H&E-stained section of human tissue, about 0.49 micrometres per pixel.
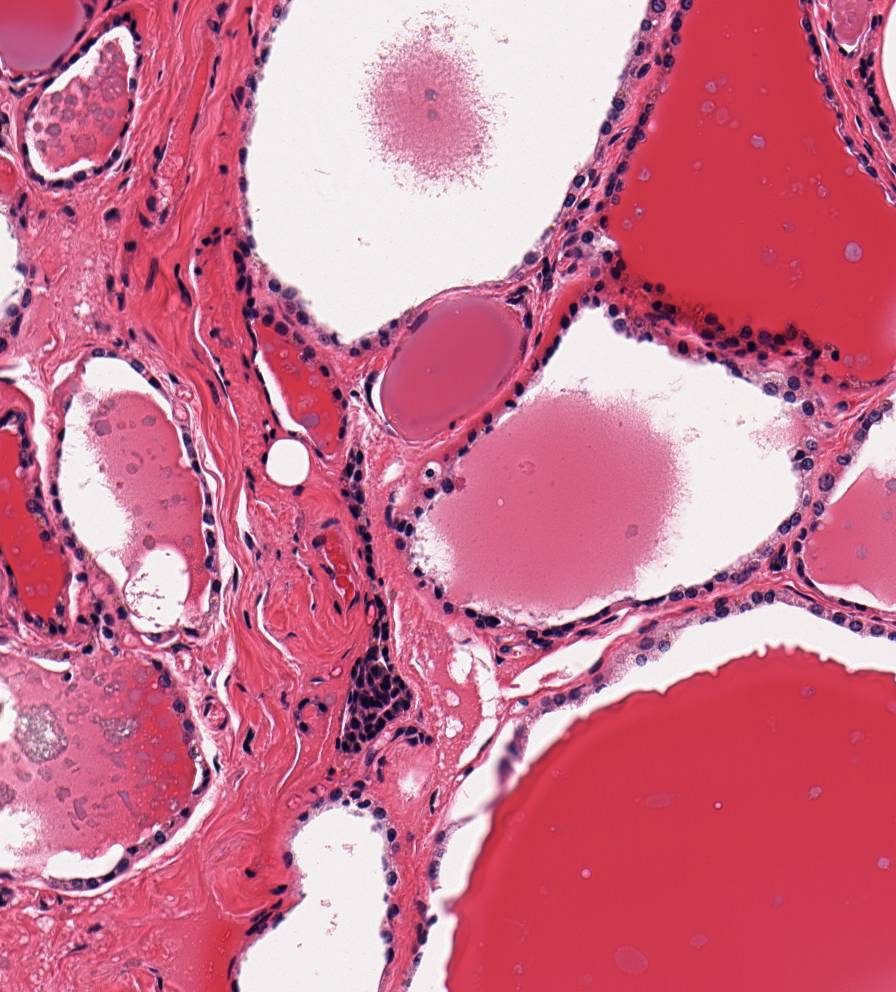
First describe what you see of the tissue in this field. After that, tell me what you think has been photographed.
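Closely packed follicles vary widely in size, several very large and dilated. Most contain homogeneous eosinophilic colloid, deep red in the large lower-right one. Lining is single-layered, flattened to low cuboidal. Below centre lies a small stromal cluster consistent with lymphocytes. The tissue is thyroid.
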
